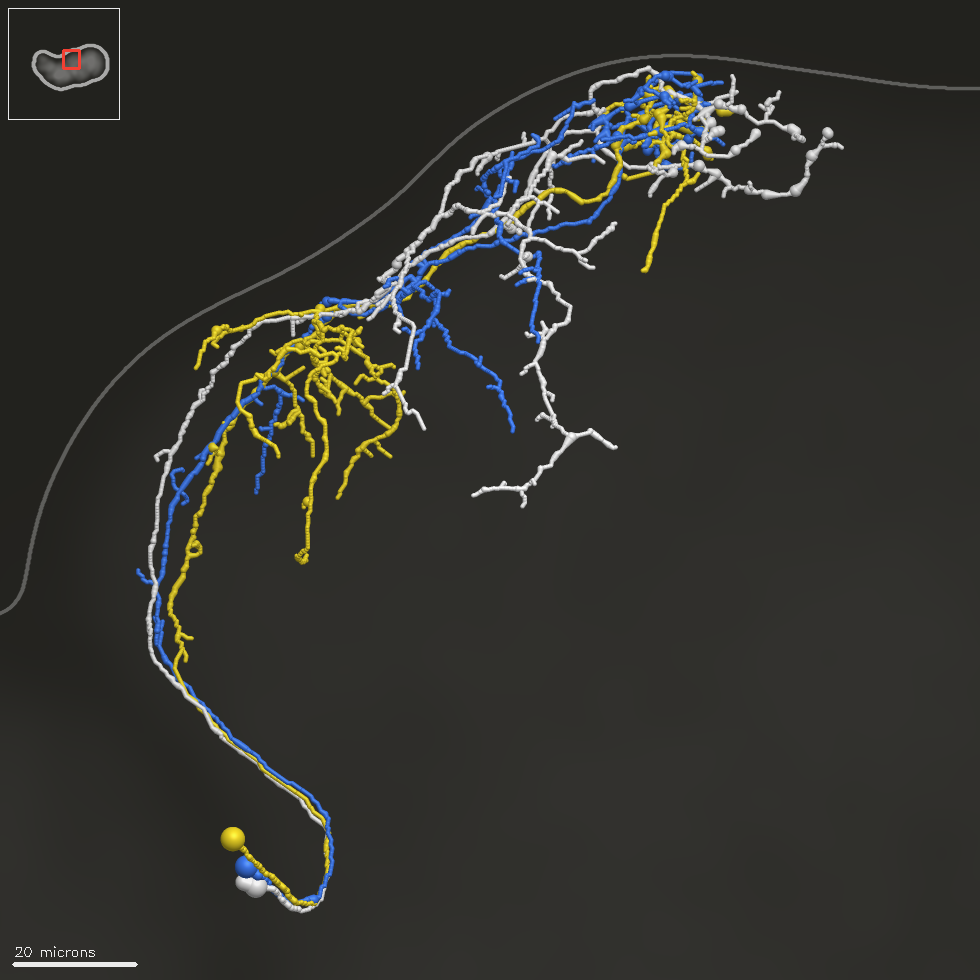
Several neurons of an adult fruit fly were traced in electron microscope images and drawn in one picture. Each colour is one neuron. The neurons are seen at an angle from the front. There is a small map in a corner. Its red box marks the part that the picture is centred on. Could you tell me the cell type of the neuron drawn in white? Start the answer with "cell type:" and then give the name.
cell type: CB4088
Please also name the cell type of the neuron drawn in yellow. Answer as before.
cell type: CB1595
